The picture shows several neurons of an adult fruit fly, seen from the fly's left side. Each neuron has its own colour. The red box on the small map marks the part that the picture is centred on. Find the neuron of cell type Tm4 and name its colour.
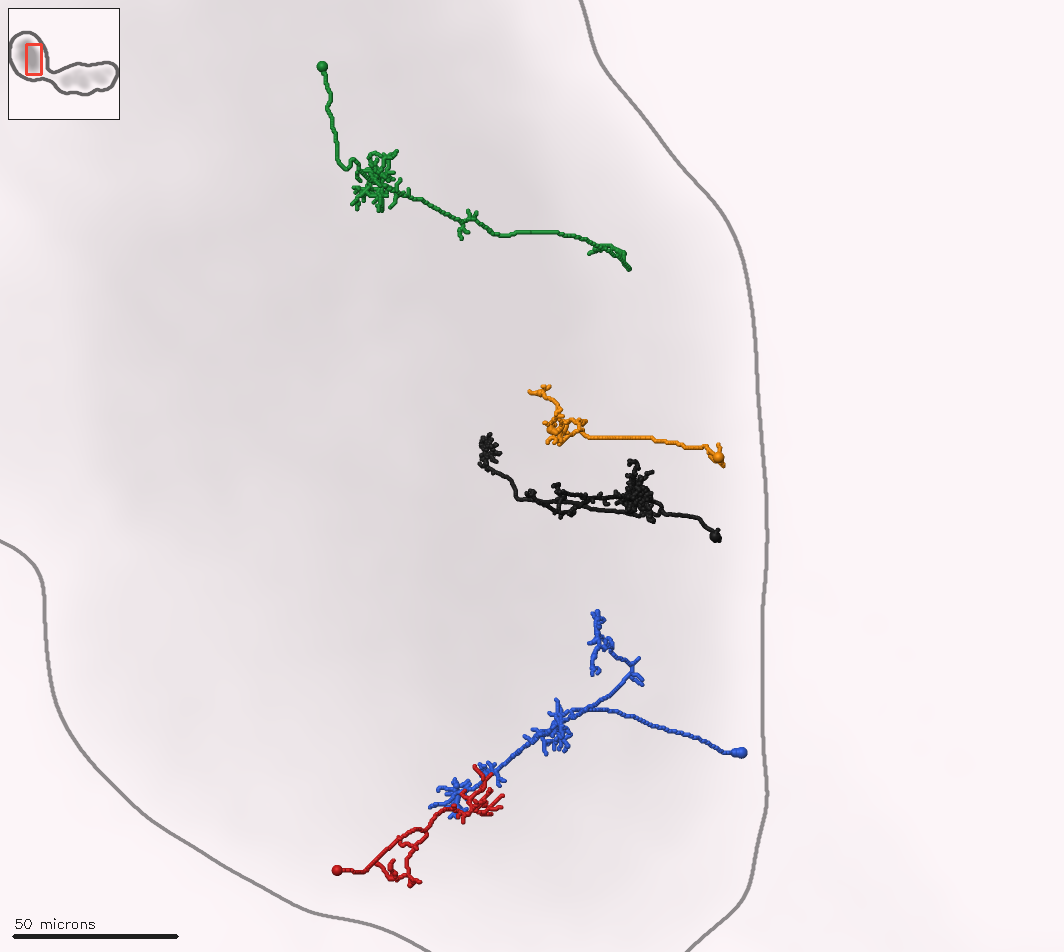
green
